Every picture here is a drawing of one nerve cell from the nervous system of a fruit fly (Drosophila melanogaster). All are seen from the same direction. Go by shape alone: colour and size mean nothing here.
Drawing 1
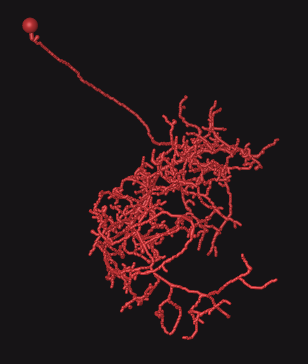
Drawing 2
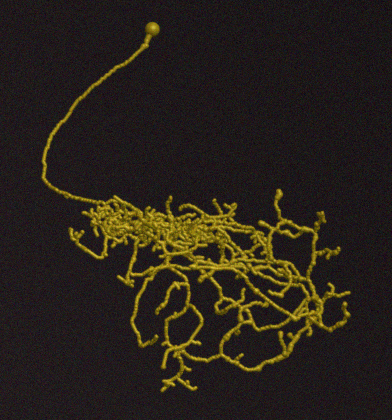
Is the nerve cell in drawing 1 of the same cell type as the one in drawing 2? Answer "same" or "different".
different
